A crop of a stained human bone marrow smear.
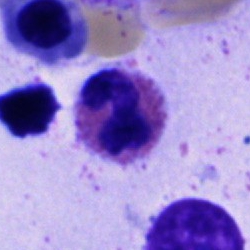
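Eosinophil at centre; stained bone marrow smear. Roughly round outline. Nuclear chromatin dark purple, dense-looking; no nucleoli visible. Separate dark-staining cell just to the left, not touching.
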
